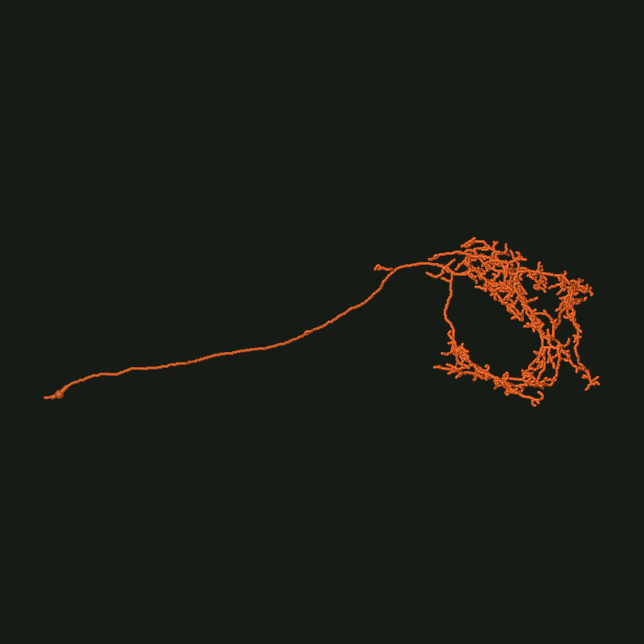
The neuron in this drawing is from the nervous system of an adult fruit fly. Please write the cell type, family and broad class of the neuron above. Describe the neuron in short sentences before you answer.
The cell body is on the left of the picture. Dozens of branch ends can be seen. The cell type is IN06B047. The family is hemilineage 06B. This is a nerve-cord intrinsic neuron.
